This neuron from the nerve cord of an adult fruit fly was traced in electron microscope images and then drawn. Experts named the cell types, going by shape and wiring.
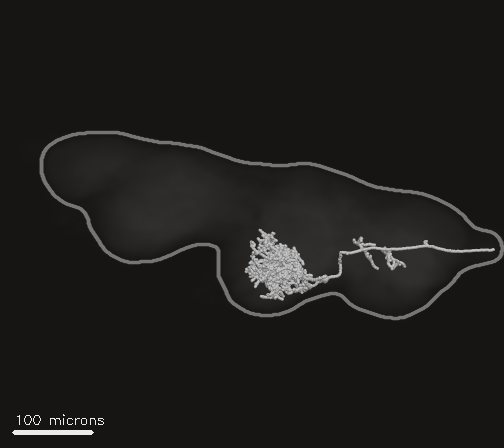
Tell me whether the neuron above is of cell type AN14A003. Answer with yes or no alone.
yes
